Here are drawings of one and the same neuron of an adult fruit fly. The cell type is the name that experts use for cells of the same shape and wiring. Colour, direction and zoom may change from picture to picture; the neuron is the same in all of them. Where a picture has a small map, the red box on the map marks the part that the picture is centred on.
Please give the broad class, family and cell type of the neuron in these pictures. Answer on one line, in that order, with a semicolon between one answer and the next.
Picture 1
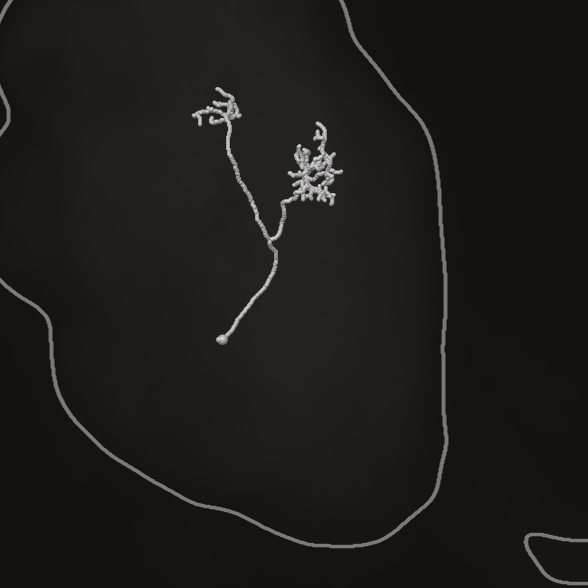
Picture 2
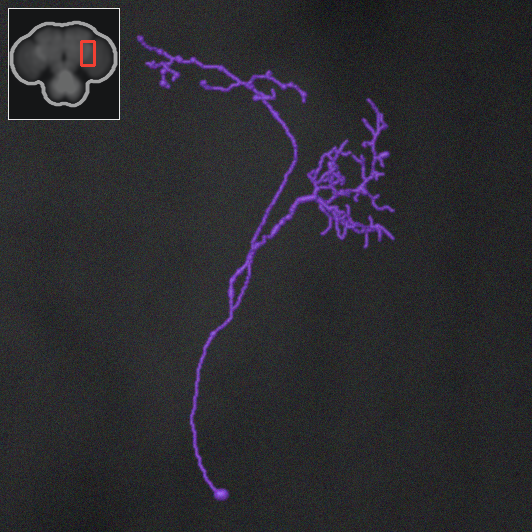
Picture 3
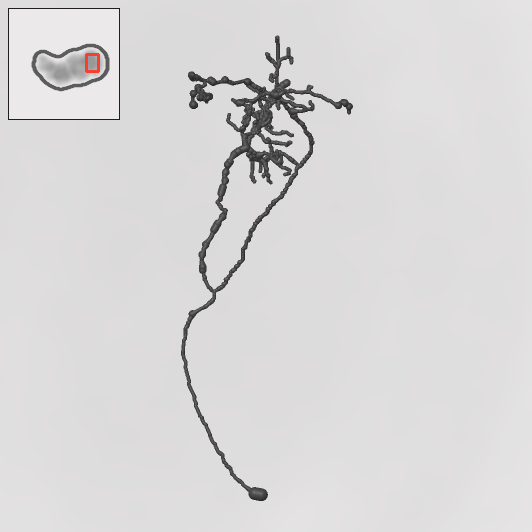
visual projection neuron; hemilineage VPNv2; LC16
